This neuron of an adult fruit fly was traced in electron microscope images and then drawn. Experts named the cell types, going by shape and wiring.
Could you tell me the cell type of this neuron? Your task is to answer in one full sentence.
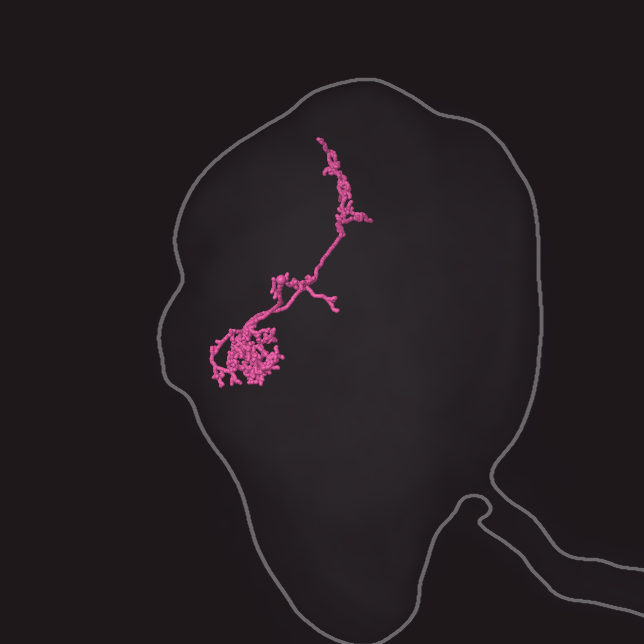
For this neuron, the cell type is CB2342.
